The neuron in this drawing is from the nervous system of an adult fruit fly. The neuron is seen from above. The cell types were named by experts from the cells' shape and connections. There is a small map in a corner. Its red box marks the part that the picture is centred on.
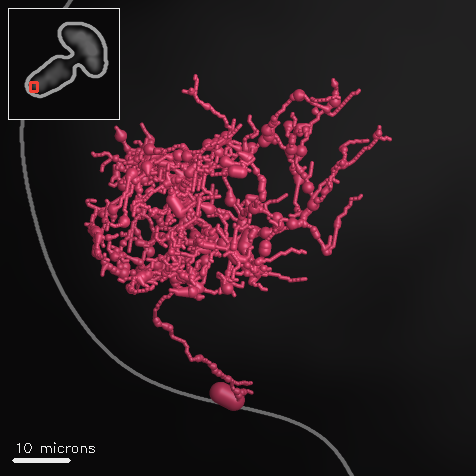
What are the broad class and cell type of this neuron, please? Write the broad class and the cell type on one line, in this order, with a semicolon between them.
nerve-cord intrinsic neuron; INXXX385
